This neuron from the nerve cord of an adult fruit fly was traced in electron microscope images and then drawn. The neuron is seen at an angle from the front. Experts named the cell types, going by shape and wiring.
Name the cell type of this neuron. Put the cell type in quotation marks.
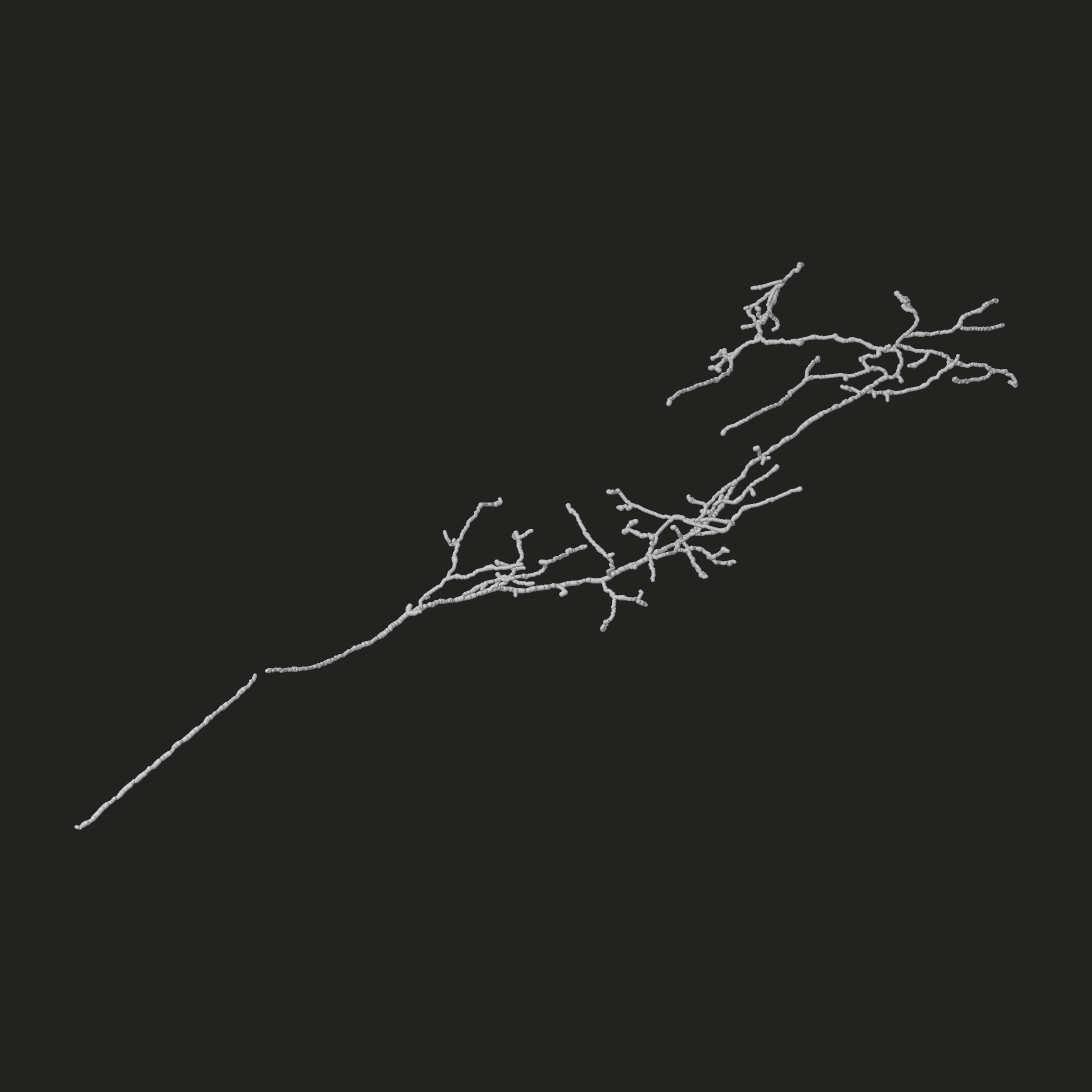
"DNpe022"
